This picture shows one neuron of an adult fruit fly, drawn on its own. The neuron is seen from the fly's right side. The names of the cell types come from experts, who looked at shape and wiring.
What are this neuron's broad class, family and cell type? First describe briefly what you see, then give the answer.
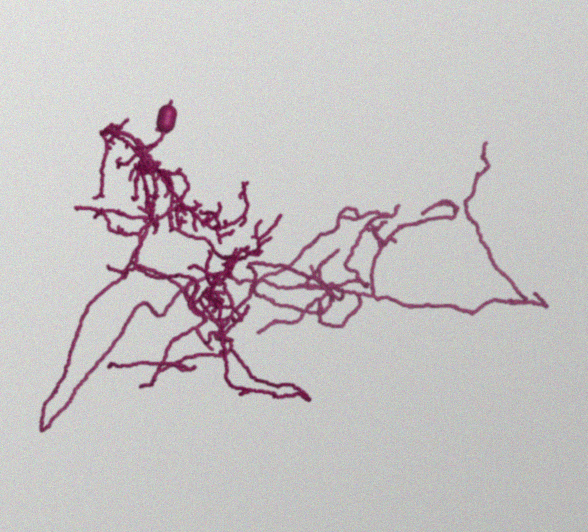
Its cell body lies at the upper left of the picture. Dozens of branch ends can be seen. Its broad class is central-brain intrinsic neuron. Its family is CRZ. Its cell type is CRZ01.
